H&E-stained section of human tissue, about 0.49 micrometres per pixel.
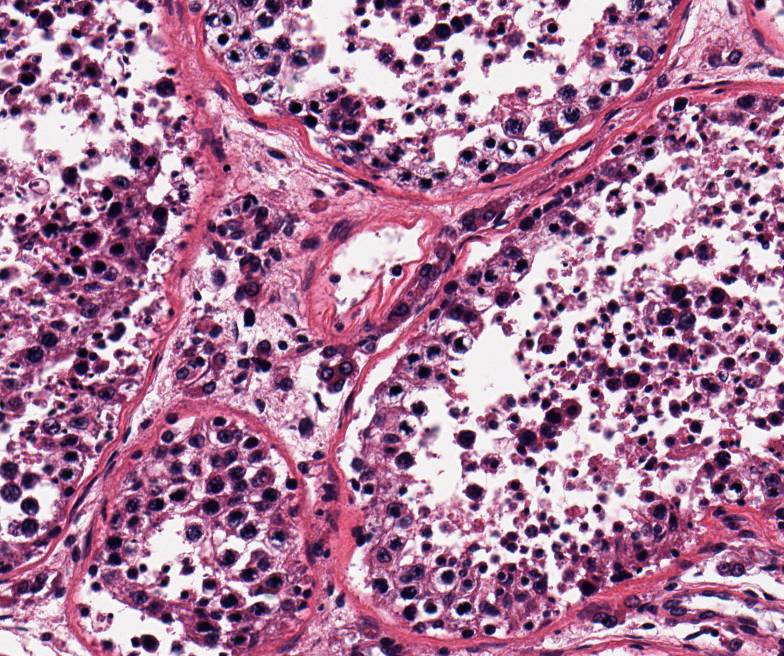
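Testis, with wavy pink fibrous bands outlining large rounded compartments. Note that the compartments are packed with loose, poorly cohesive cells, not a lining around a central lumen. Down in the lower left one, many cells have round nuclei and pale cytoplasm. You'll also spot small, very dark, shrunken nuclei scattered in most compartments.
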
